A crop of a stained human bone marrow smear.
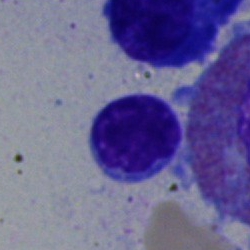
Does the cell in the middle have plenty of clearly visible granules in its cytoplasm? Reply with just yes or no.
No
